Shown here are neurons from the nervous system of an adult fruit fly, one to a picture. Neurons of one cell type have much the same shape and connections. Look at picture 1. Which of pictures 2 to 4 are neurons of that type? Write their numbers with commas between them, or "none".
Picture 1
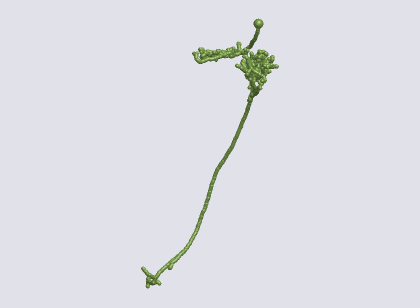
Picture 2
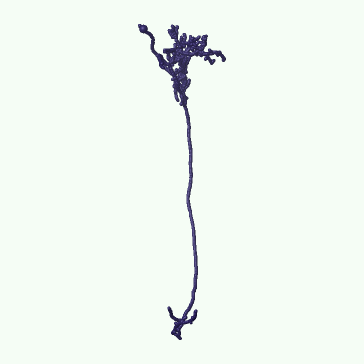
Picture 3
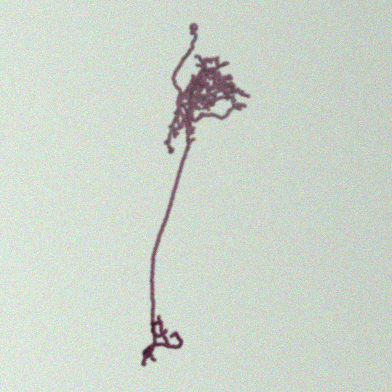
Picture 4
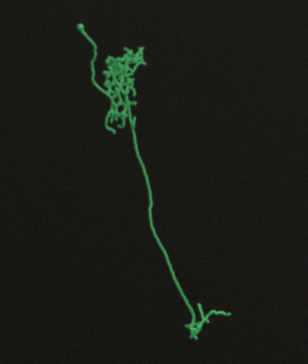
2, 3, 4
